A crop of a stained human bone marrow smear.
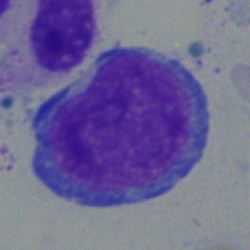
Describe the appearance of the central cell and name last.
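First, the nucleus seems to fill most of this cell, leaving just a narrow rim of cytoplasm. That rim takes a deep blue stain. The chromatin, as far as I can tell, is fine and evenly spread, with no coarse dark clumps. The outline is roughly round, though there is a shallow indentation at the upper left. This is a proerythroblast.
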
